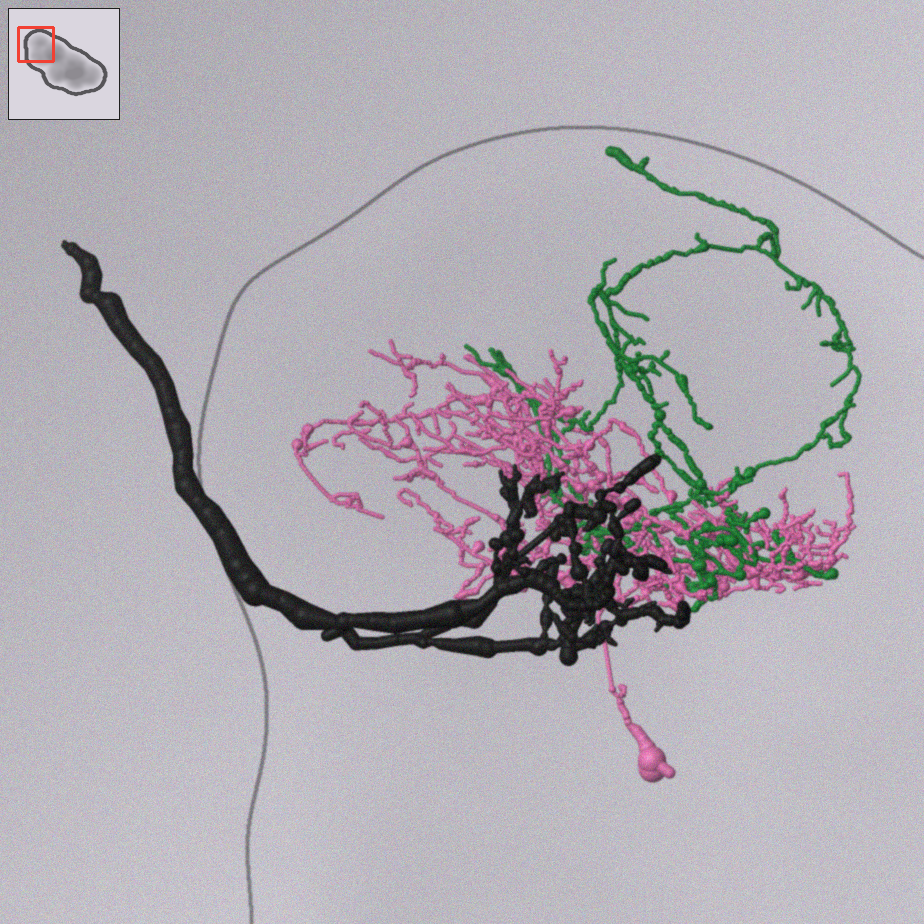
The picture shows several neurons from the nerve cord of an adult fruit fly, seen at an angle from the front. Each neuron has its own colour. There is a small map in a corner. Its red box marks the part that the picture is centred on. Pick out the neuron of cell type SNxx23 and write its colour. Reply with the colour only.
green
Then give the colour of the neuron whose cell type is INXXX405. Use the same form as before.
black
